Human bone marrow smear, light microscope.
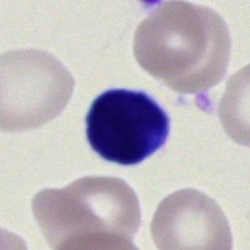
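Lymphocyte in the centre: chromatin dense, staining deep blue-purple; no nucleoli seen; cytoplasm at most a barely visible thin rim around the nucleus; no granules visible.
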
